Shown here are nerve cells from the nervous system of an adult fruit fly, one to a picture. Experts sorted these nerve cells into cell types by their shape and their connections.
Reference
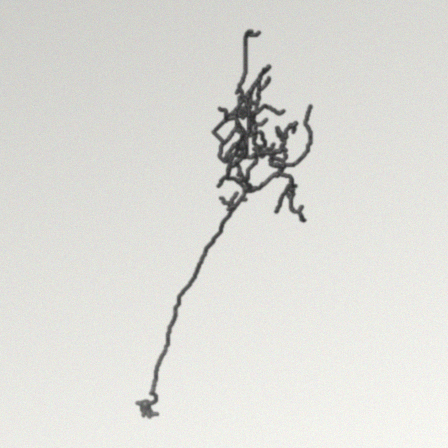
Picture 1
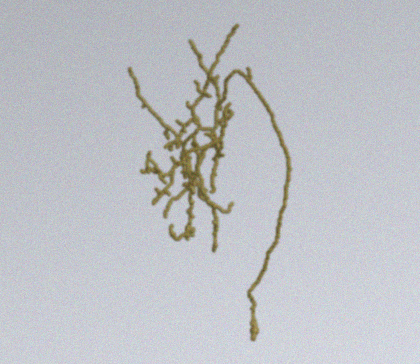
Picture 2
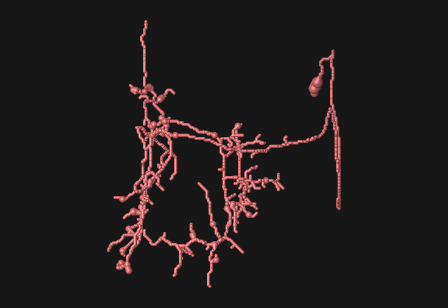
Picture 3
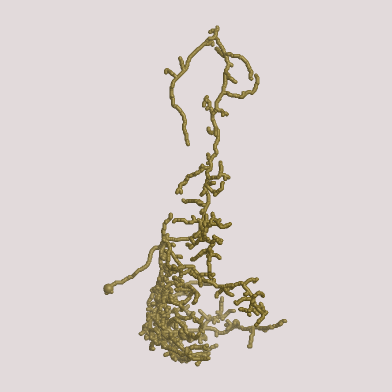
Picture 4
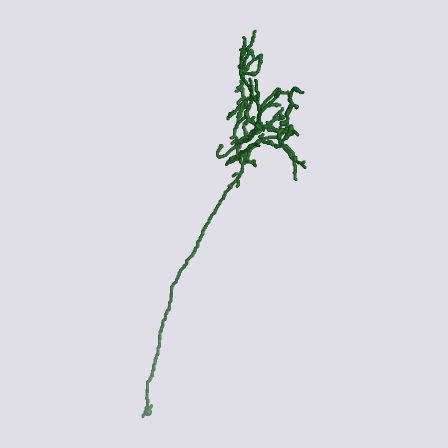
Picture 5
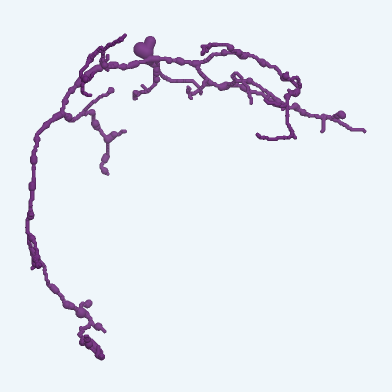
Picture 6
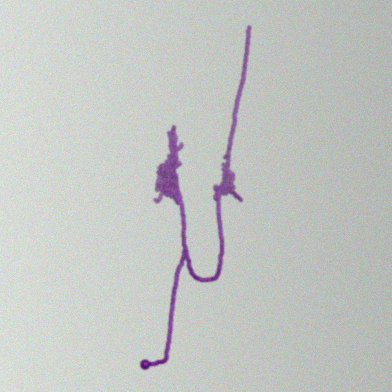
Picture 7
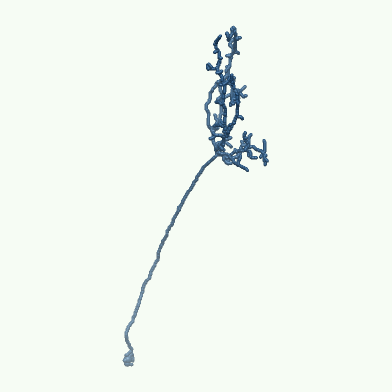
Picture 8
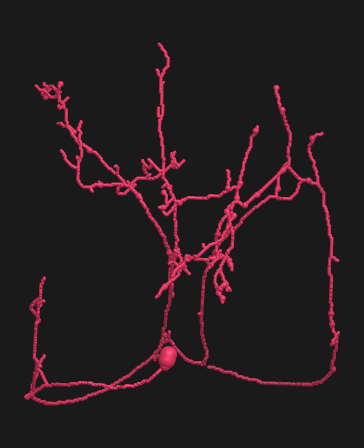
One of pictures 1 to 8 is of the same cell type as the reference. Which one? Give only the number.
4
